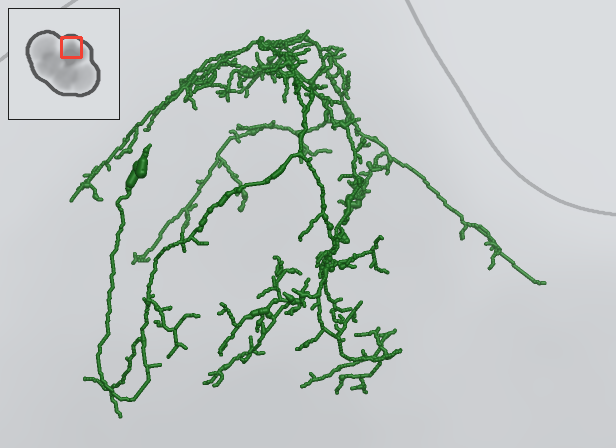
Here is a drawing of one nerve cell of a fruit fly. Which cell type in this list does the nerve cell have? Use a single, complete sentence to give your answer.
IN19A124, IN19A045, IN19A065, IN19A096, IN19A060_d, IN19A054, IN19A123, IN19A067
Included in the cell type IN19A054 is this nerve cell.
